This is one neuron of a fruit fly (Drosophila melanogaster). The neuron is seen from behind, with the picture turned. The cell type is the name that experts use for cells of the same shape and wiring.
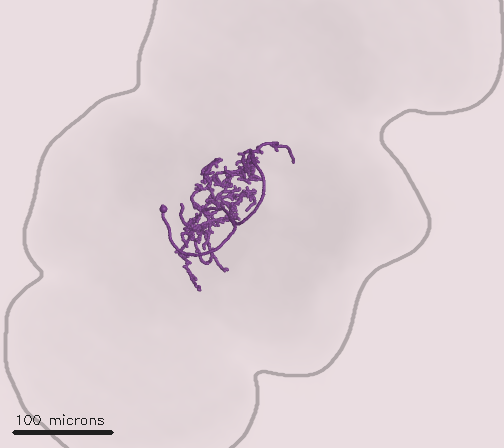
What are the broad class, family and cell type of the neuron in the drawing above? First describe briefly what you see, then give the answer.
From top to bottom in the picture it spans about 150 microns. In this view it is about as wide as it is tall. It is a nerve-cord intrinsic neuron. The family is hemilineage 19B. Its cell type is IN19B043.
